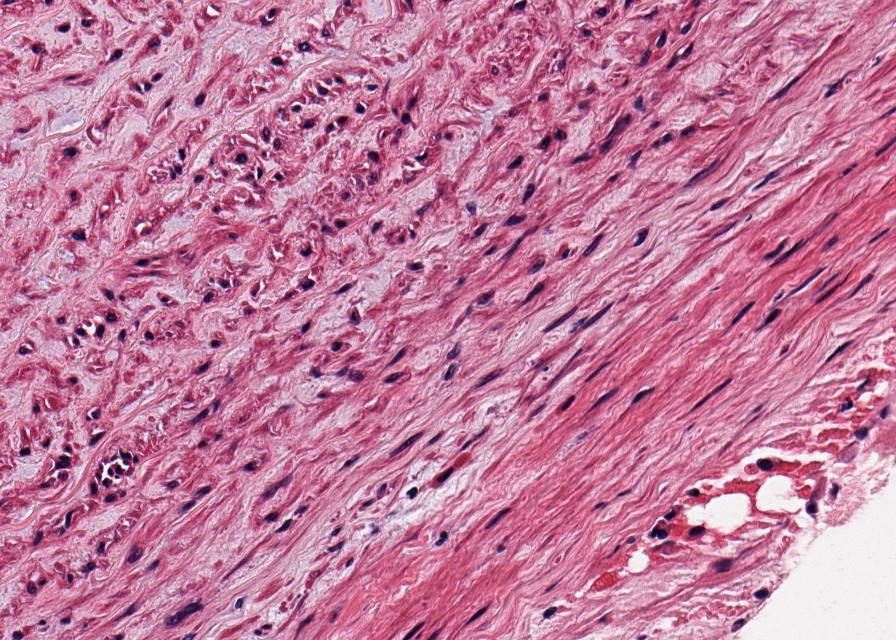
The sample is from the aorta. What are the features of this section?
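Start with the diagonal band, where the nuclei are elongated and dark and lie along the length of the cells. Move to the upper left: the stroma there is loose and pale, with wispy pink fibres between the cells. The lower right corner is empty white space beyond the tissue edge, where no epithelial lining is seen.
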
